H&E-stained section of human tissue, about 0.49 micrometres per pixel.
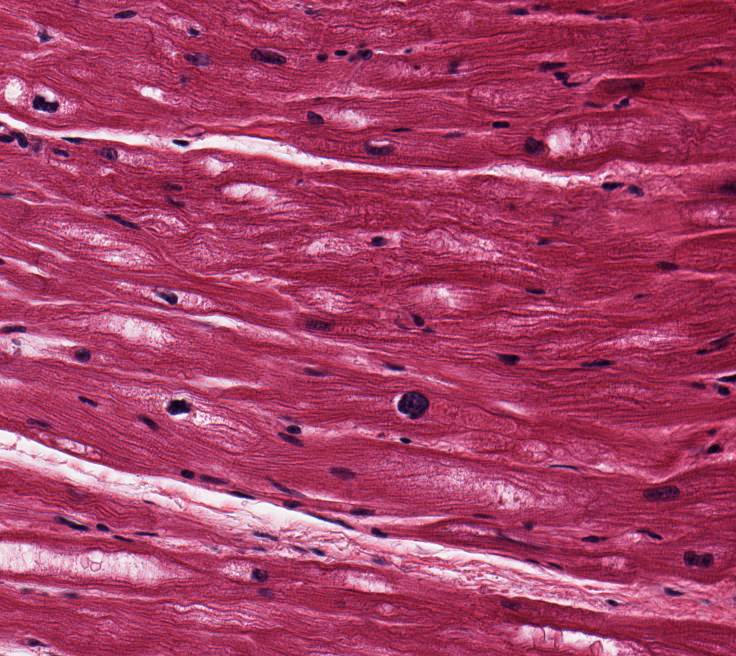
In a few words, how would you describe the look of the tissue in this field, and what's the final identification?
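Fibre cytoplasm deep pink-red, with fine longitudinal lines. Pale clear zones around muscle nuclei, elongated along fibre axis. Near centre, one large round dark nucleus, bigger than its neighbours. Small dark spindle-shaped nuclei in narrow spaces between fibres. Tissue: atrial appendage of the heart.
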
